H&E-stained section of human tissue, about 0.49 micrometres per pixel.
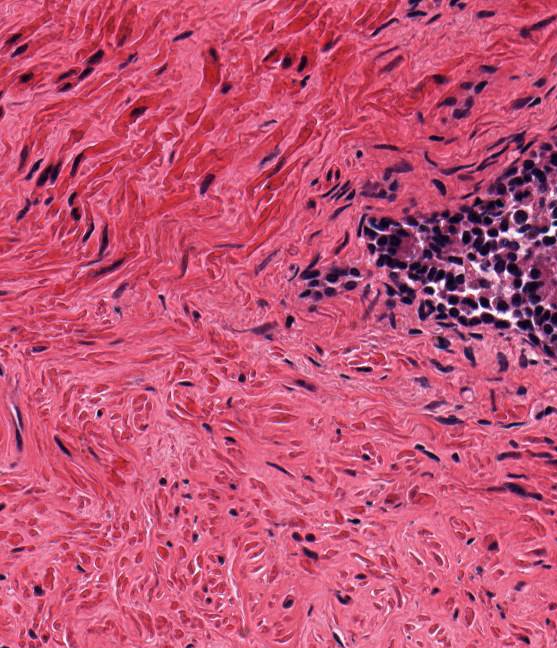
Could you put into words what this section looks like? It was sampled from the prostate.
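Lower half: small interlacing fibre bundles, many cut across into short rounded or whorled profiles. Spindle-cell nuclei: slender, elongated, dark, lying singly and spaced apart in pink matrix. Upper right edge: a dense cluster of small round dark lymphocytes.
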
